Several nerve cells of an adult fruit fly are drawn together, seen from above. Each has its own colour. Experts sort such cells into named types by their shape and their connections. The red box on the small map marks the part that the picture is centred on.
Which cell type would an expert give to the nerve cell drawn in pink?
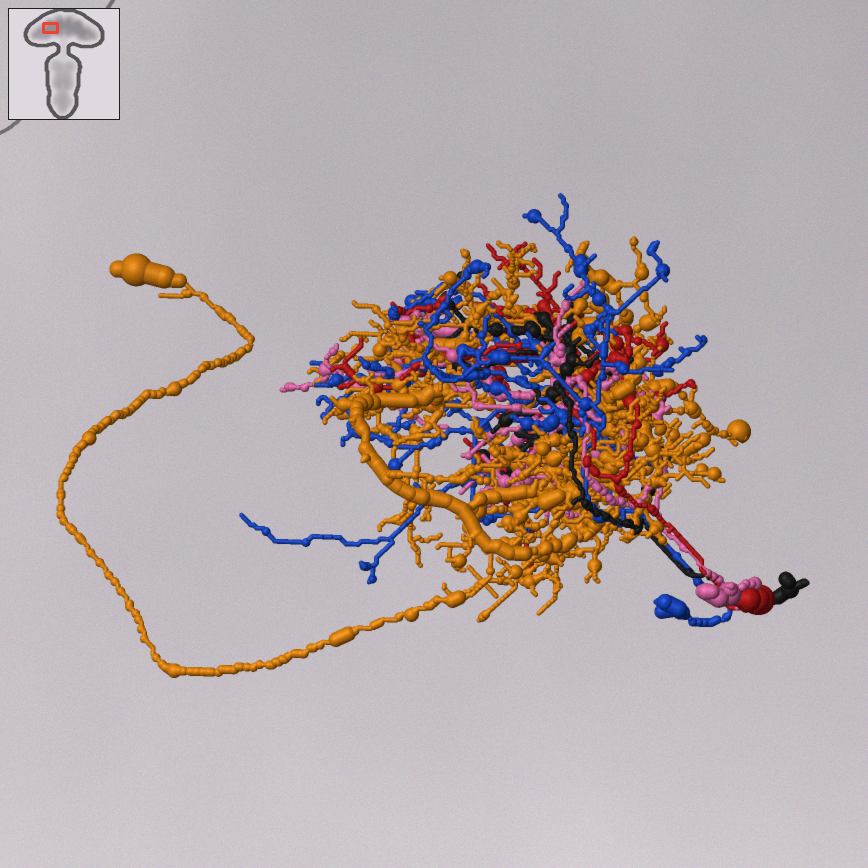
SLP287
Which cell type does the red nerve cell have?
SLP288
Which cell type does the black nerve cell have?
SLP291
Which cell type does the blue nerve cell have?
CB3477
